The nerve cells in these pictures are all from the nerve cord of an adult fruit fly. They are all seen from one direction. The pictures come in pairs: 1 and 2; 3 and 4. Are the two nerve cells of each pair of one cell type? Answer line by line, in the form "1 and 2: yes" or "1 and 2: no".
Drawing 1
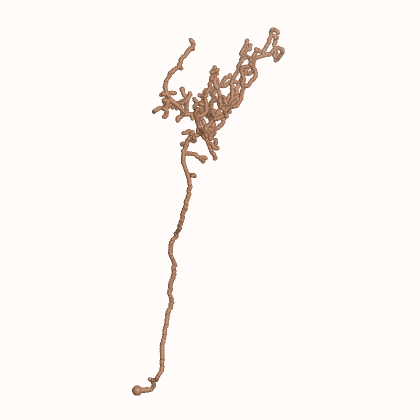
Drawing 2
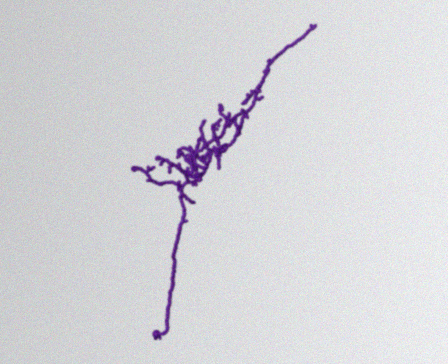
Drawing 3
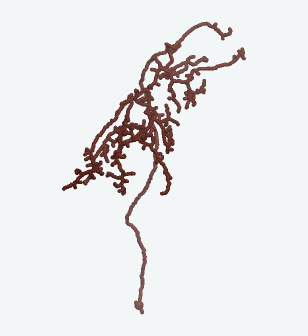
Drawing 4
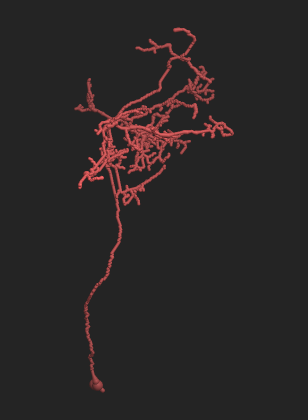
1 and 2: yes
3 and 4: yes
